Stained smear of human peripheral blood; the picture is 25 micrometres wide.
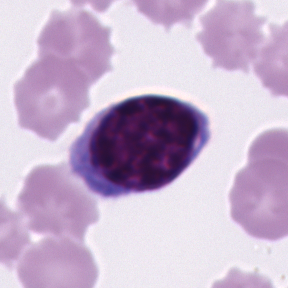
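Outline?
Smooth, no surface projections; about 13 by 9 micrometres.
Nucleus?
Oval, about 10 by 8 micrometres, off-centre toward upper right. Cytoplasm scant, a narrow rim, most of it lower left.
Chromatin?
Dark purple, coarsely clumped.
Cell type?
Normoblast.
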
